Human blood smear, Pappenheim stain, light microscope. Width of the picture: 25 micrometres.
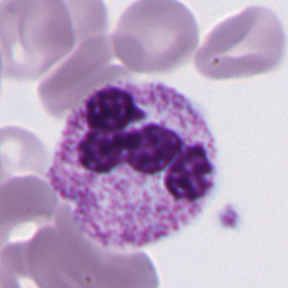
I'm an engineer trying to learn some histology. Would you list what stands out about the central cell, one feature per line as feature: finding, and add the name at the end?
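Outline: round and smooth
Nucleus: four separate lobes
Nuclear position: mainly in the upper half of the cell
Nucleoli: none visible
Name: segmented neutrophil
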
